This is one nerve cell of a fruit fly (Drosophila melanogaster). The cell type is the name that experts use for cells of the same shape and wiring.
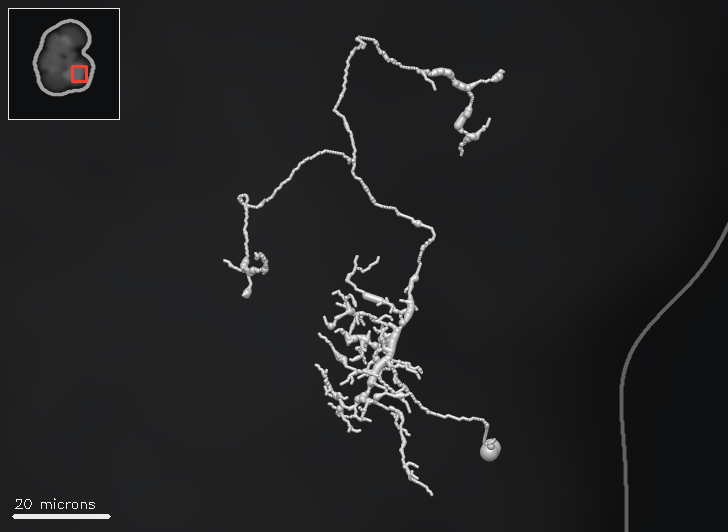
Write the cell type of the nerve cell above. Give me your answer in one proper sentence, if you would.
This nerve cell counts as a member of the cell type IN10B042.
